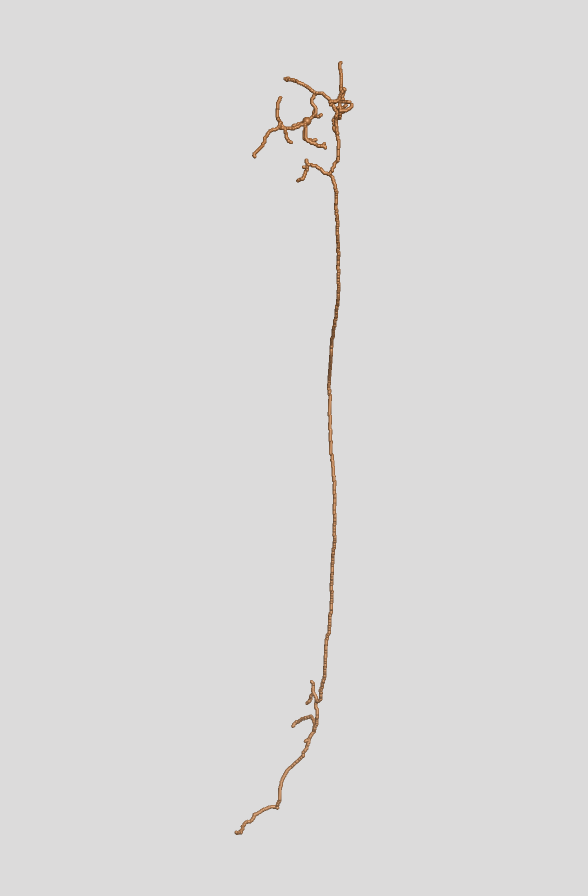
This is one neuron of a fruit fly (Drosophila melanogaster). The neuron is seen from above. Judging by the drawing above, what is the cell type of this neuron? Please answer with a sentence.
The cell type is LN-DN1.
